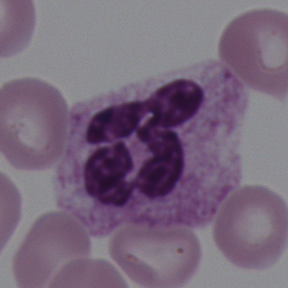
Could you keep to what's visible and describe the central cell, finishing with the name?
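The cytoplasm is abundant and pale pinkish-lilac, filled with fine, small purplish granules and free of vacuoles. No nucleoli are visible in the nucleus. This is a segmented neutrophil.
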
